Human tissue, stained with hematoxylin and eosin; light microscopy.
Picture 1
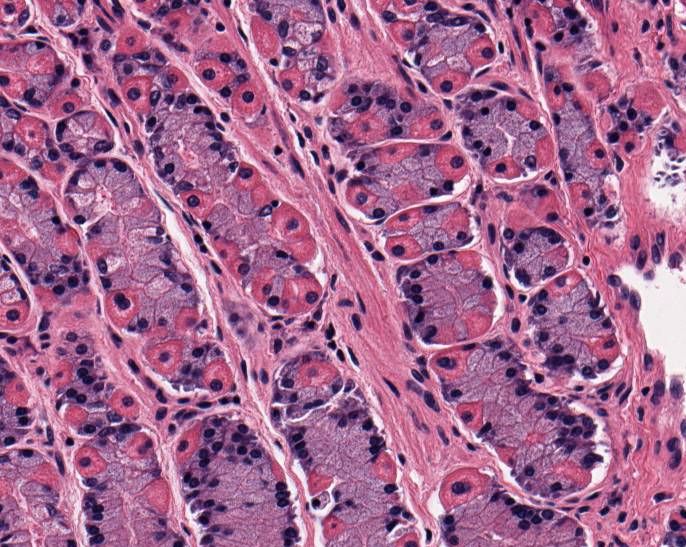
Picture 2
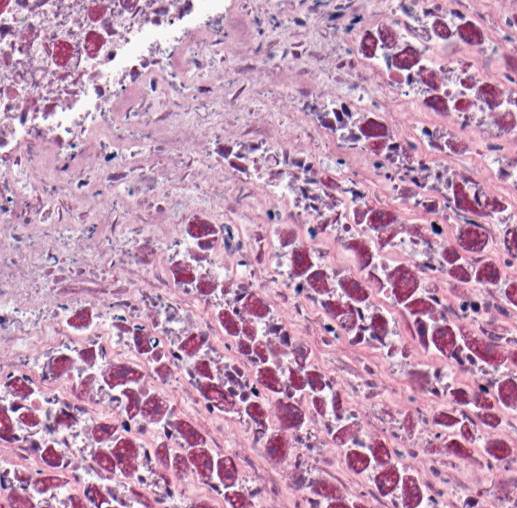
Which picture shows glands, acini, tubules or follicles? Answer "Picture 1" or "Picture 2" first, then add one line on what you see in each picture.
Picture 1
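In picture 1: Closely packed glands fill almost the whole field, with only thin stroma between them.
In picture 2: No glands or epithelial lining are present anywhere in the field.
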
